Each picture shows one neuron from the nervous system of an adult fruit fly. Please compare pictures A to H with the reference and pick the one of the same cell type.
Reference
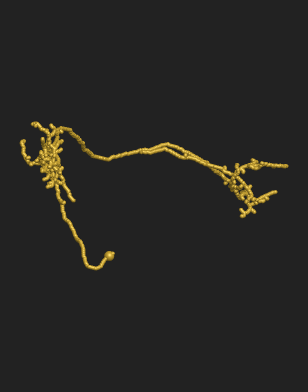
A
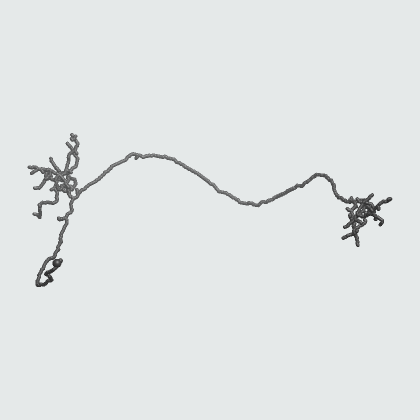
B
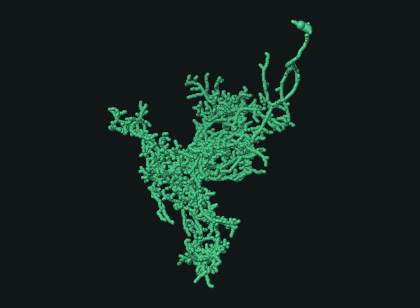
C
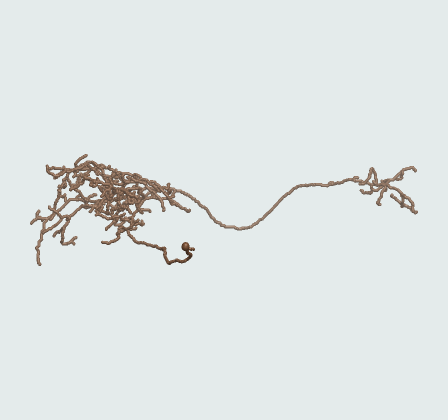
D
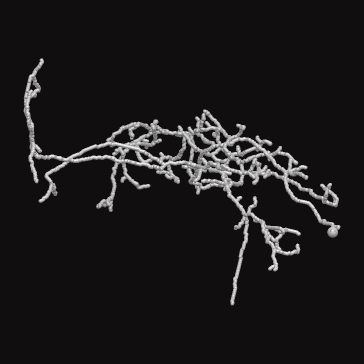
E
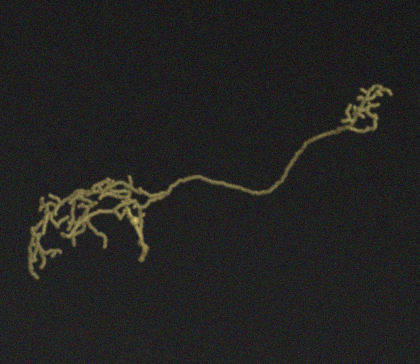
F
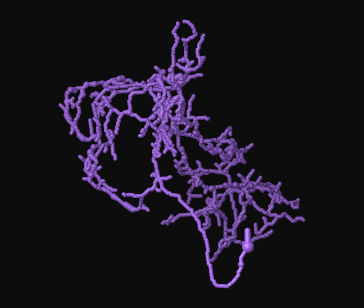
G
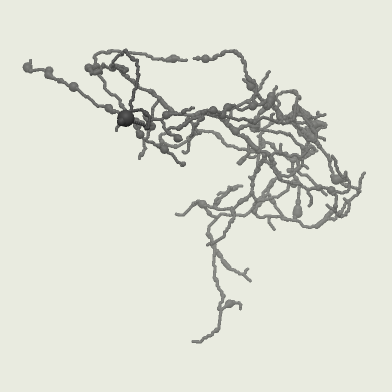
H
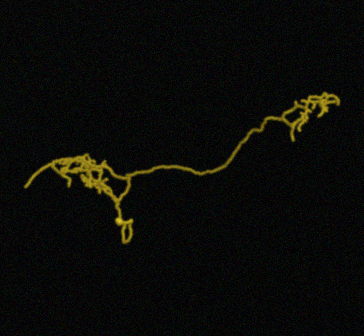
A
